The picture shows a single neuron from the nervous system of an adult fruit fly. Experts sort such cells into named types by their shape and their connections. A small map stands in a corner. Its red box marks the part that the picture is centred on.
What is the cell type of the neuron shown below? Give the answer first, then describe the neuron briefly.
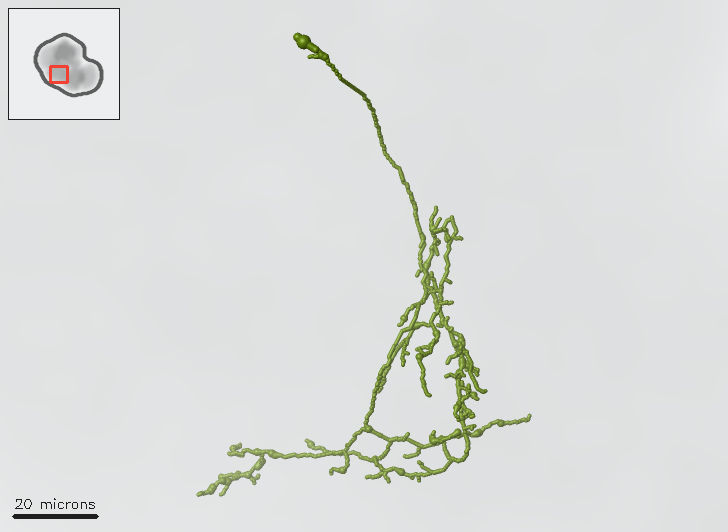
It is of cell type CRE055. Its broad class is central-brain intrinsic neuron. The cell body can be seen at the top of the picture. From top to bottom in the picture it spans about 110 microns. The picture shows dozens of branch ends.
